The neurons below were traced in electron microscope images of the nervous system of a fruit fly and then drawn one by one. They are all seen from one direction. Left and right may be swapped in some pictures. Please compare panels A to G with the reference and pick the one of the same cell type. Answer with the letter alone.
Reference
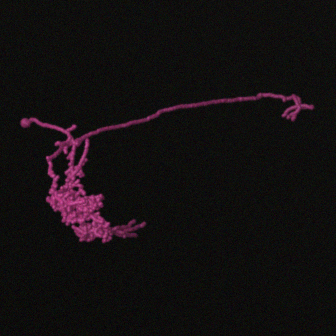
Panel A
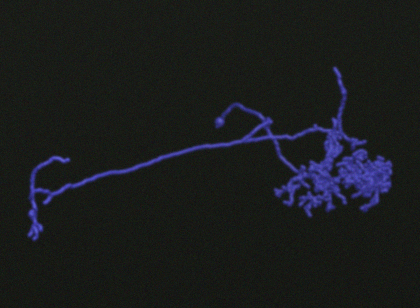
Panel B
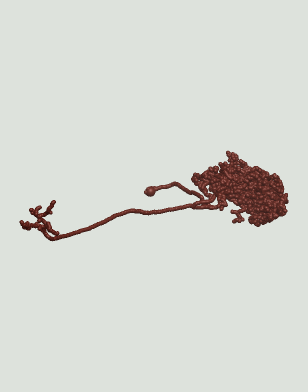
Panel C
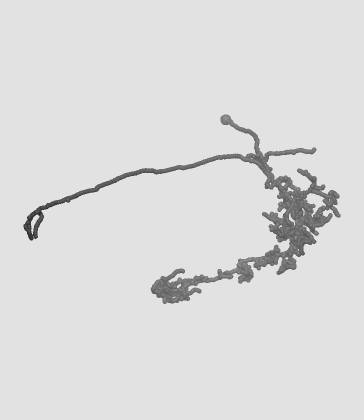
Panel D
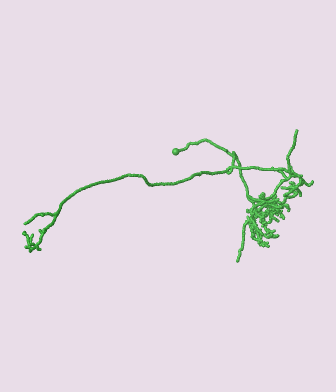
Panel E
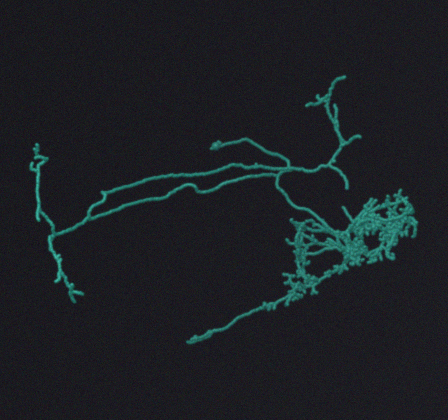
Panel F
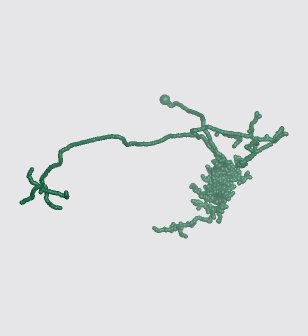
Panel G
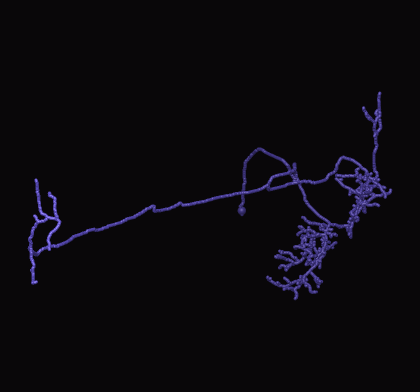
C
